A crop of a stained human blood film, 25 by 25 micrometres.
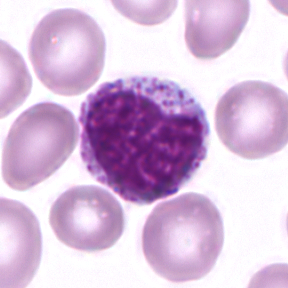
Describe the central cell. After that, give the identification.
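The outline of the cell is roughly round. Most of the cell is filled by the nucleus, which has a shallow notch in its upper edge. No vacuoles are seen in the cytoplasm. The cell is a metamyelocyte.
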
